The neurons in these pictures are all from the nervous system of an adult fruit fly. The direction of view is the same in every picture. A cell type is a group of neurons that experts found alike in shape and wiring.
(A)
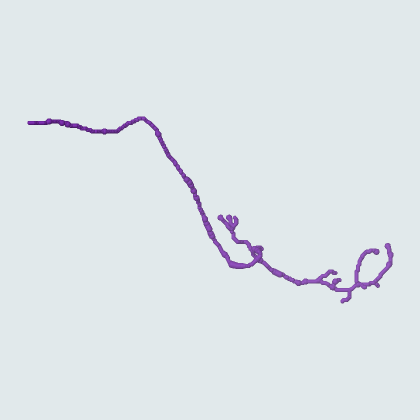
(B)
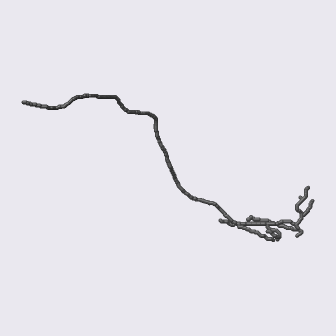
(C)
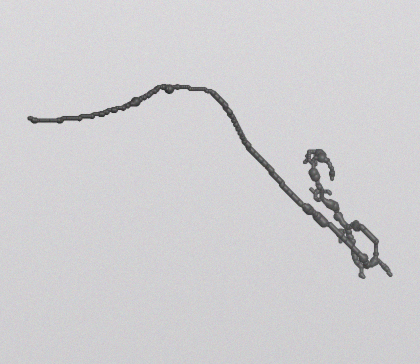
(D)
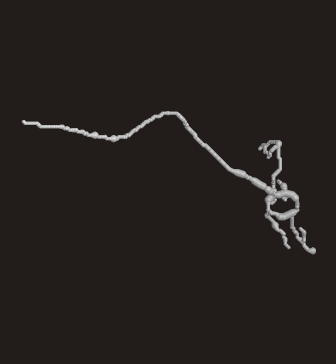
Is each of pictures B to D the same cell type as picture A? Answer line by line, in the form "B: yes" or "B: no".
B: yes
C: no
D: no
